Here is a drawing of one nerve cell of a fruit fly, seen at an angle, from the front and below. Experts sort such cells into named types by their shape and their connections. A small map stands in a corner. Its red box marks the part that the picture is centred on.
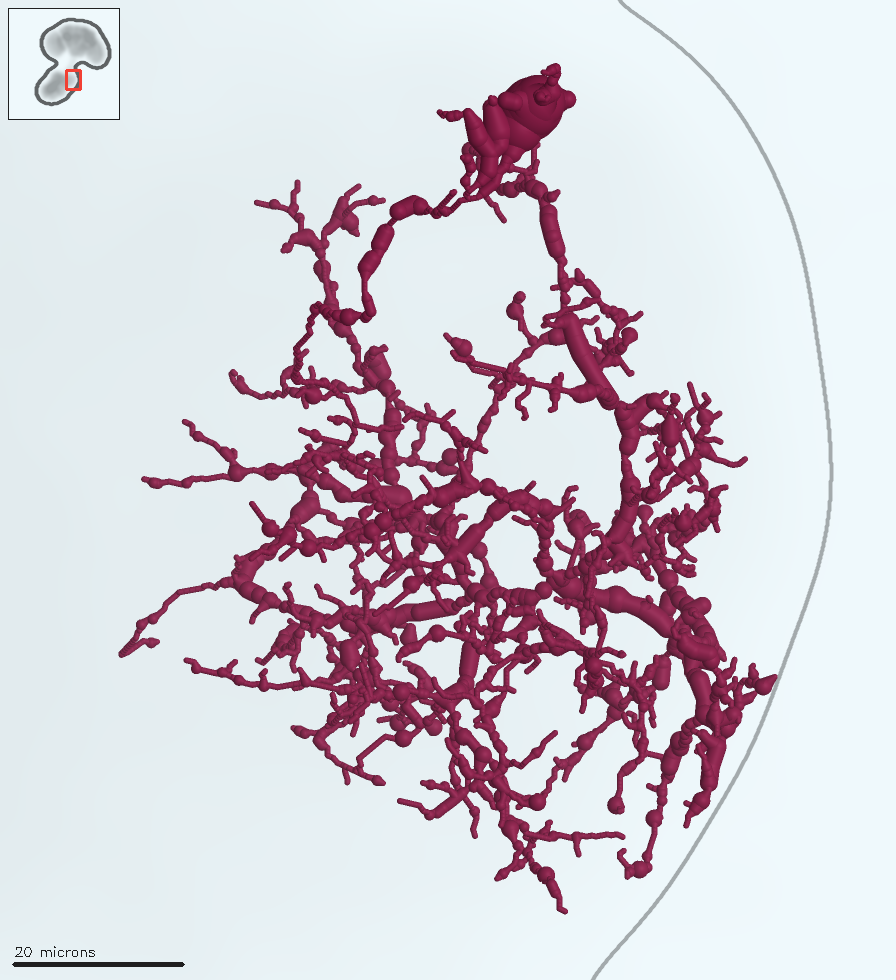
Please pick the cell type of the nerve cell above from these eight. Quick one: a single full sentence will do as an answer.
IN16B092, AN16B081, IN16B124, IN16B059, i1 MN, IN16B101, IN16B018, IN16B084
It is the cell type IN16B018 to which this nerve cell belongs.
